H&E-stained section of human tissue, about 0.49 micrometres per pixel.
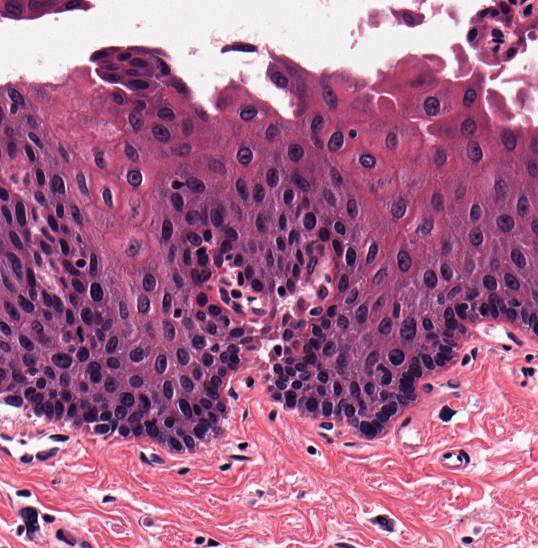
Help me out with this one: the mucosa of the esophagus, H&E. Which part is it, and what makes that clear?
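That's stratified squamous nonkeratinized epithelium filling most of the field, with connective tissue along the bottom edge. Its basal layer is crowded with dark-staining nuclei, and cells nearer the surface have more pink cytoplasm. Surface cells here keep their nuclei, and no anucleate keratin layer covers it.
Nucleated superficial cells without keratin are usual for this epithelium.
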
